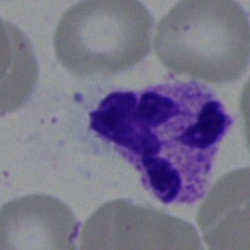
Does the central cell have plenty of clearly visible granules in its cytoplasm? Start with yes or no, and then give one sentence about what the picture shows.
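Yes. The cytoplasm holds fine, small purple granules.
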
